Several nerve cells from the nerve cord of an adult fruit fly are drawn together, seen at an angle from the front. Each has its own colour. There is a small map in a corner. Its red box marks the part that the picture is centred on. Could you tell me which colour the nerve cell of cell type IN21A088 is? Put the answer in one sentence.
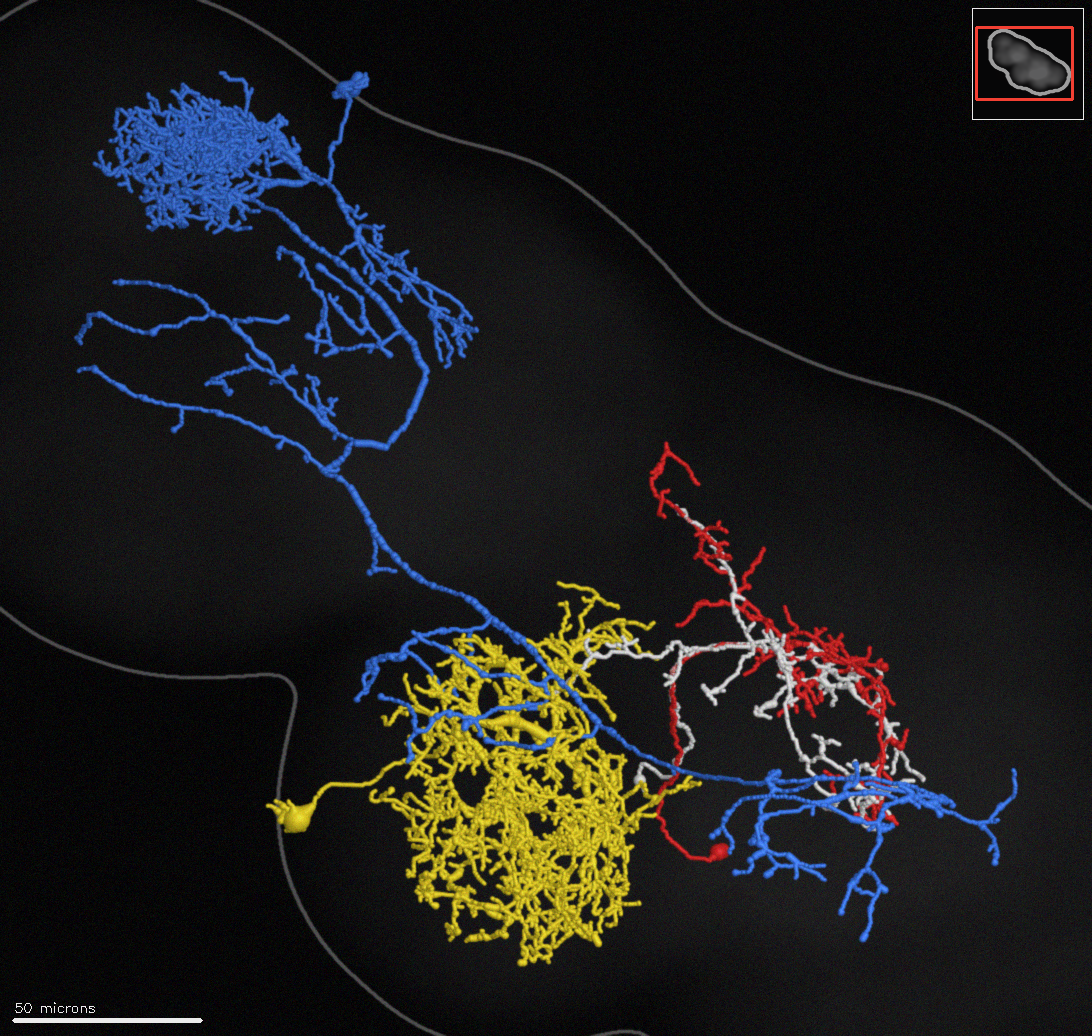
The colour is red.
